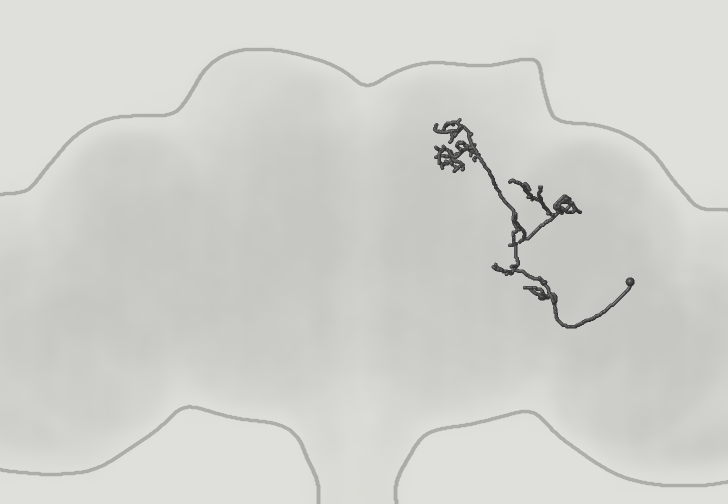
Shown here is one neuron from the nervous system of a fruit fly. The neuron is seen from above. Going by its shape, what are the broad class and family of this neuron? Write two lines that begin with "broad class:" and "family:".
broad class: central-brain intrinsic neuron
family: hemilineage SLPad1_posterior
